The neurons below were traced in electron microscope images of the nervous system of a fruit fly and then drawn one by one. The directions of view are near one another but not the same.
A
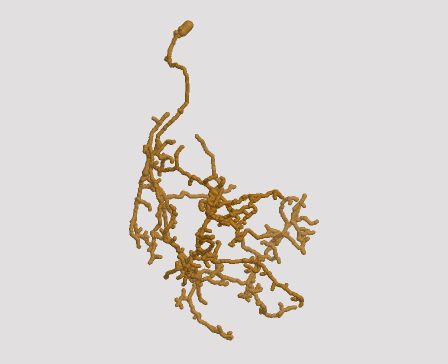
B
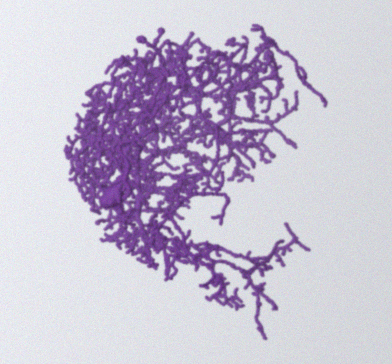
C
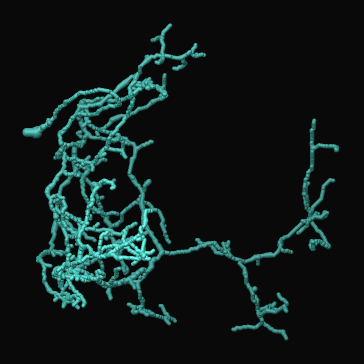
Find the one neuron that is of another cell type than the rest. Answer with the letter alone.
B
